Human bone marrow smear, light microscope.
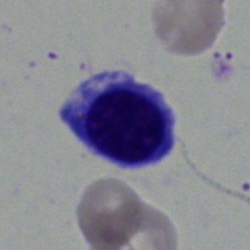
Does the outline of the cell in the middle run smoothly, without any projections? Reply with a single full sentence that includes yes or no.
No, the border of this cell is rough instead of smooth.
